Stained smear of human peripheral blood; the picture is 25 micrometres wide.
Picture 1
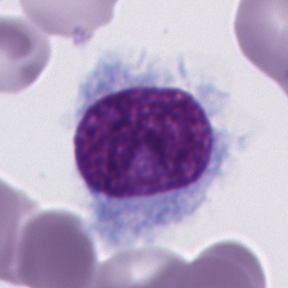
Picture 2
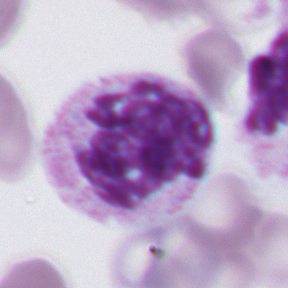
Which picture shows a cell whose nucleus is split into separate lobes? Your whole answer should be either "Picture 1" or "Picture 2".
Picture 2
